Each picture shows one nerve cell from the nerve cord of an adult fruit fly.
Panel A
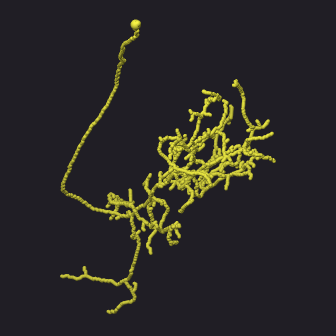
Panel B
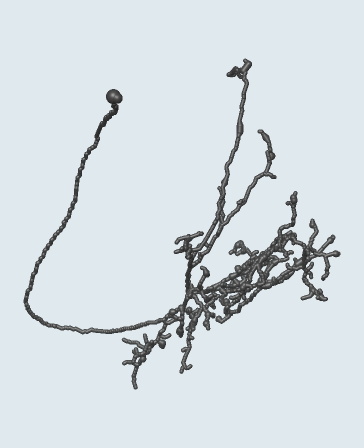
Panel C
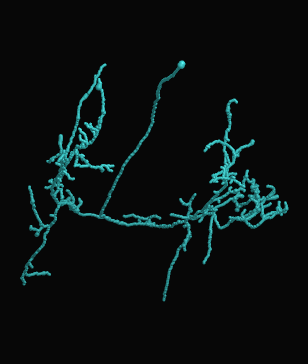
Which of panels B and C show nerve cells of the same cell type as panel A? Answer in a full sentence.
Panel B and panel C are of the same cell type.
